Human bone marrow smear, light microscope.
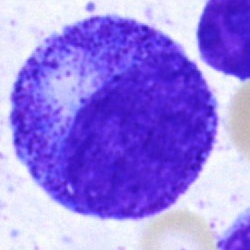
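Promyelocyte, the round cell at the centre of this marrow smear, with its nucleus sitting off-centre toward the lower right. Numerous purple-red granules are scattered through the cytoplasm, which looks bluish in between them.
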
